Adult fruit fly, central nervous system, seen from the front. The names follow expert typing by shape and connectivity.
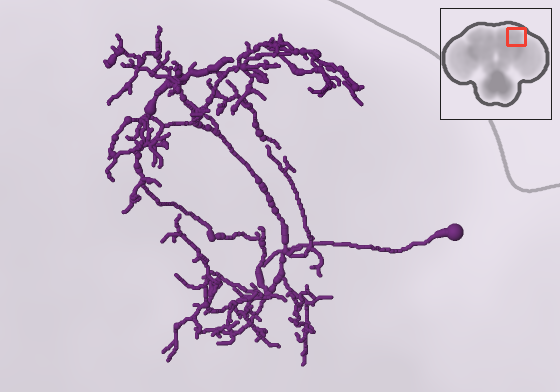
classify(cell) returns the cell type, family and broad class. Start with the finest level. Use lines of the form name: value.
cell type: CB1551
family: hemilineage SLPpl2
broad class: central-brain intrinsic neuron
